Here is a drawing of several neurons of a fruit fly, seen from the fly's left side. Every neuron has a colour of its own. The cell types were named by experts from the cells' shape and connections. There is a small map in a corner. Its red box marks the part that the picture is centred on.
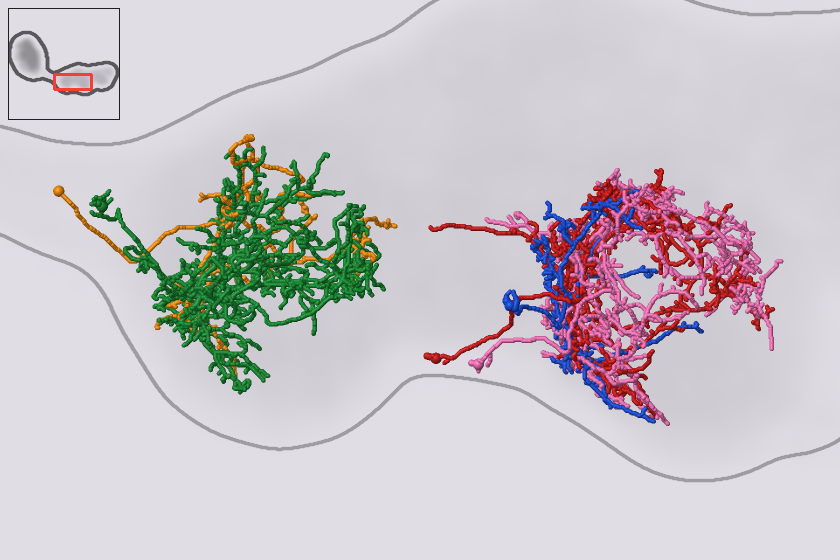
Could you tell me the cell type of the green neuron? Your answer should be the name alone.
IN09A010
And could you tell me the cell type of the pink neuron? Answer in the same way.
INXXX468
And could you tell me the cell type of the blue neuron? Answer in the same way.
IN08A024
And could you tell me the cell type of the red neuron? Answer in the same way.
IN16B045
